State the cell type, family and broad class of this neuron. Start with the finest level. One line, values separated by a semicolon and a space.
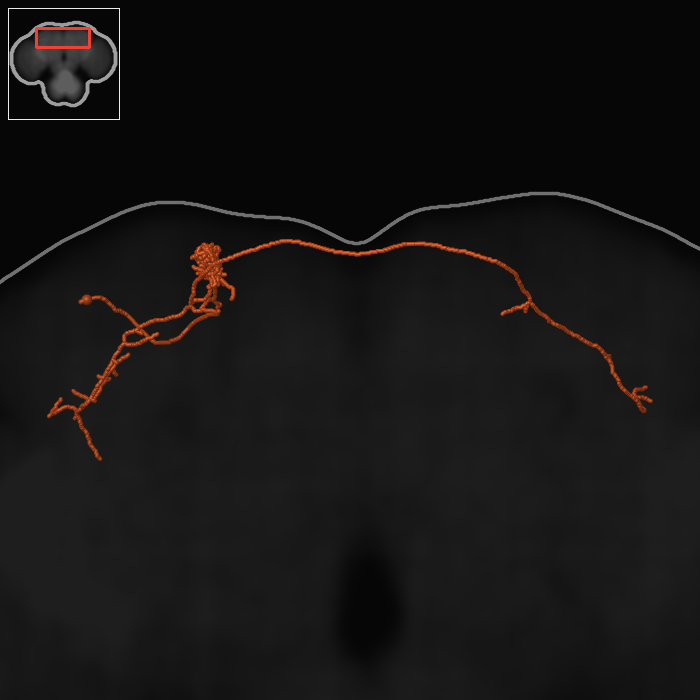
MBON16; hemilineage DL1_dorsal; central-brain intrinsic neuron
